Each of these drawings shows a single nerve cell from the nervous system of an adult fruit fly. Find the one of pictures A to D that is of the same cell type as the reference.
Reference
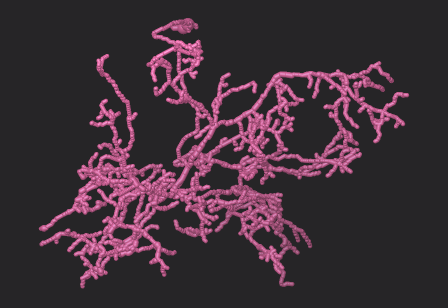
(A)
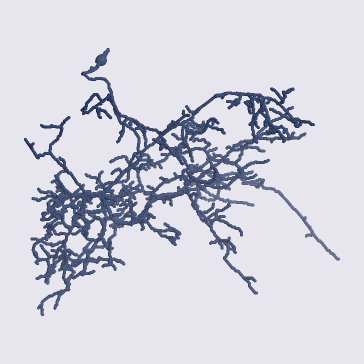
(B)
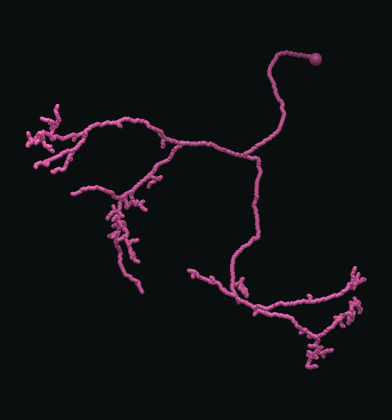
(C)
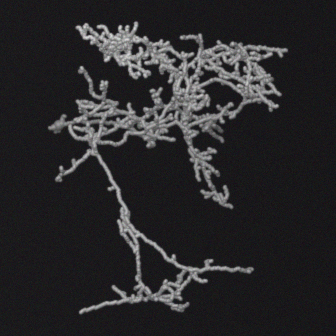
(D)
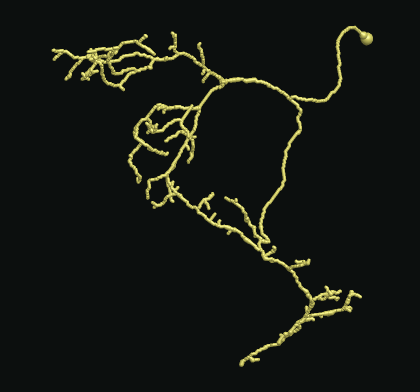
A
